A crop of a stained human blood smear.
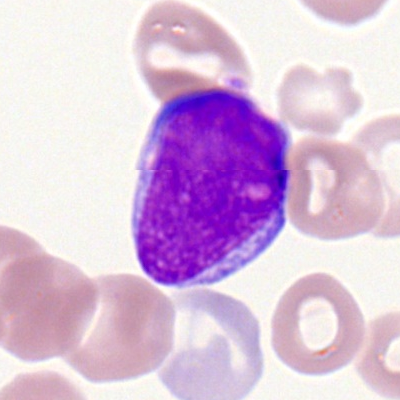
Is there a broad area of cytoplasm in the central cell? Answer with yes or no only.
No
